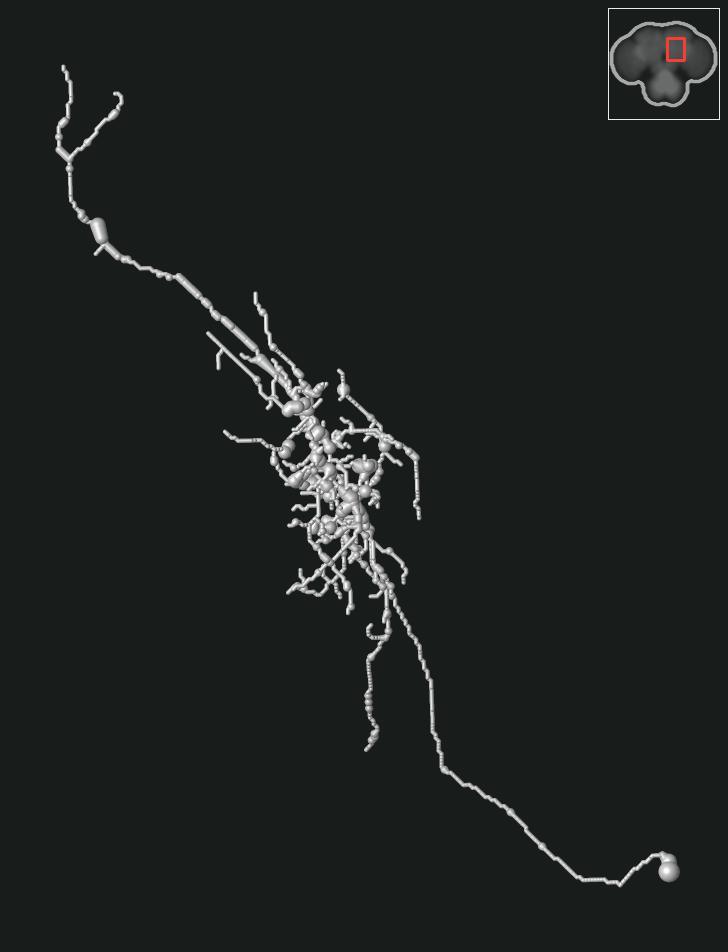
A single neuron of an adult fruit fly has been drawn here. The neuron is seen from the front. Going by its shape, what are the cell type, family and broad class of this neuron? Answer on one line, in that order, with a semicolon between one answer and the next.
LAL050; hemilineage LALa1_anterior; central-brain intrinsic neuron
